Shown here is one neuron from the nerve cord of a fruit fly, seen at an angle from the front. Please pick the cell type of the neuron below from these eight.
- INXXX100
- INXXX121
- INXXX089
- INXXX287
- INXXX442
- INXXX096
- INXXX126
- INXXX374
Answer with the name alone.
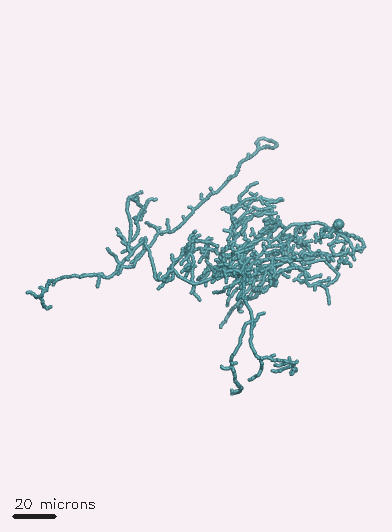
INXXX121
